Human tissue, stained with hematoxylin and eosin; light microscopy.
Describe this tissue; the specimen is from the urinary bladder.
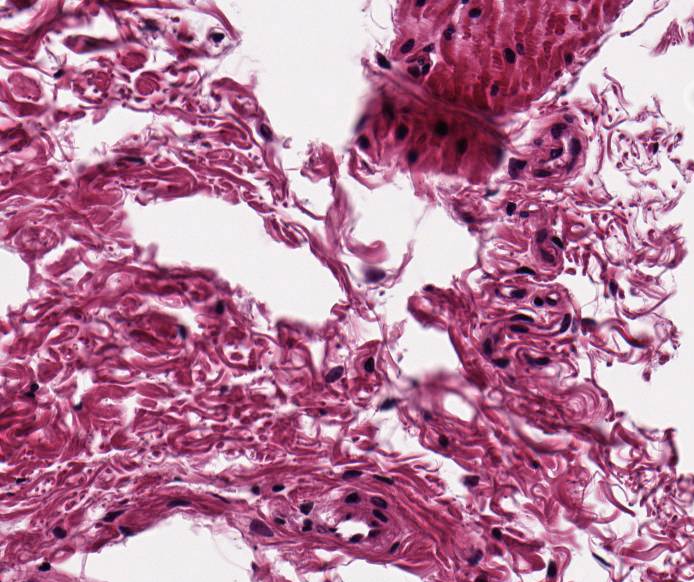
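Loose tissue occupies most of the field: wavy, pink-staining fibre bundles separated by clear spaces. Bundles run in many directions, not in one parallel course. Nuclei sparse, small, dark, mostly elongated, lying among the fibres. No epithelial lining or glands anywhere in the field.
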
